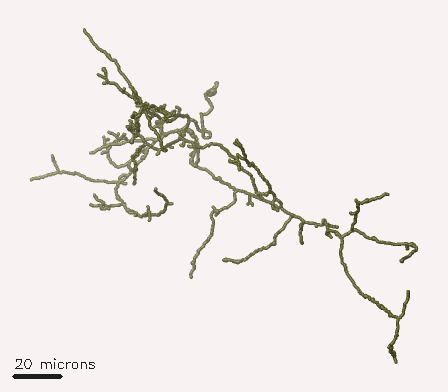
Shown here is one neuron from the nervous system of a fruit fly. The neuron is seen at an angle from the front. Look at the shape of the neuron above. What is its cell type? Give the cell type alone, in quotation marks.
"CB2896"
